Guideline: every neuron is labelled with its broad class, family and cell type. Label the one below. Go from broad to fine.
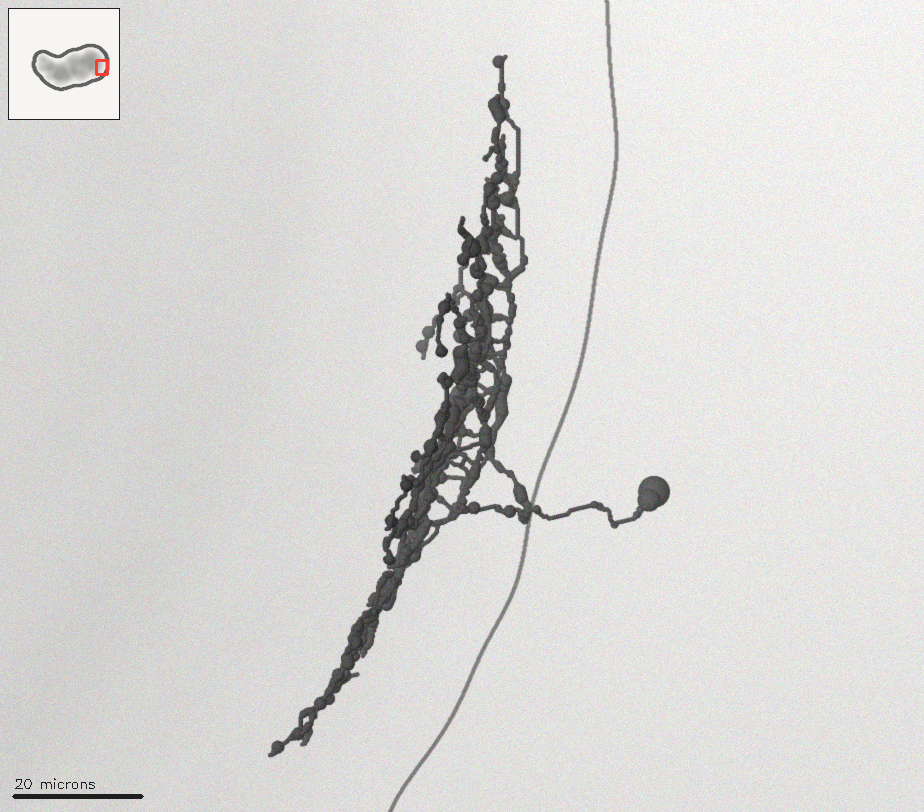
optic-lobe intrinsic neuron; Dm; Dm18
